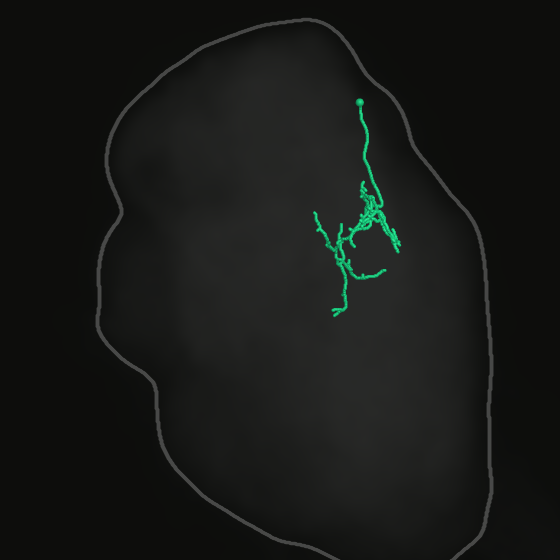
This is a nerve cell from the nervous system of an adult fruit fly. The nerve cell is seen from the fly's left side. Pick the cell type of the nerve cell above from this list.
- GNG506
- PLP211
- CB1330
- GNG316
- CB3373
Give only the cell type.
CB1330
